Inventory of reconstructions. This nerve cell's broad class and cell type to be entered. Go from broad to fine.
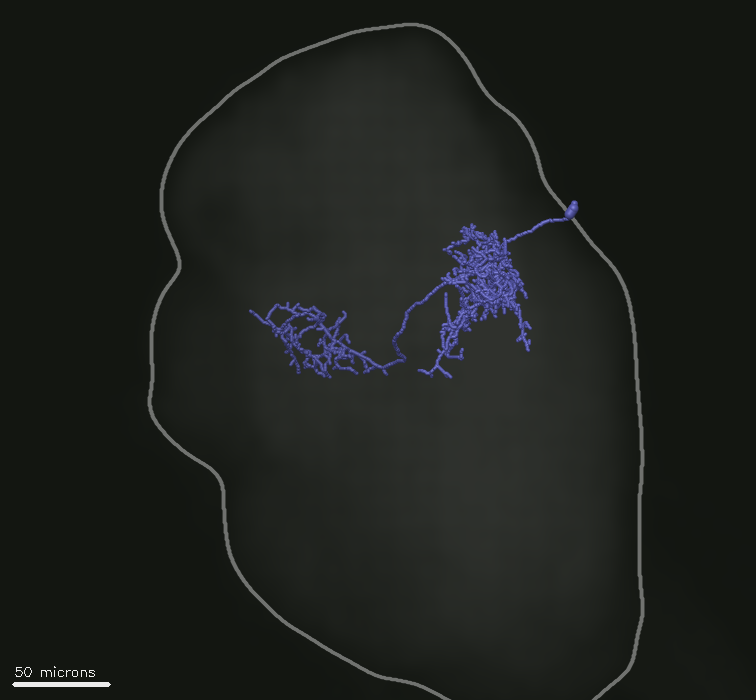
central-brain intrinsic neuron; PS203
